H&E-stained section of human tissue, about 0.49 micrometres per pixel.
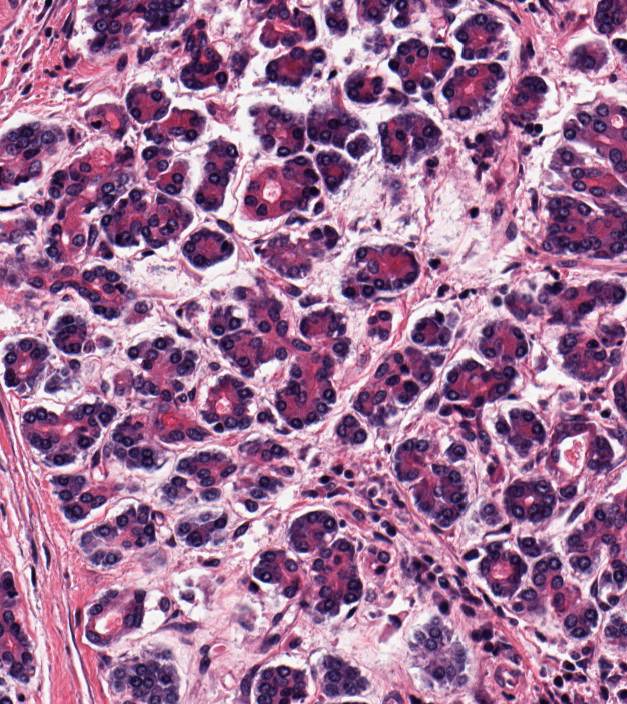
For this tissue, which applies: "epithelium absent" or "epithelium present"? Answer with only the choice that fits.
Epithelium present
